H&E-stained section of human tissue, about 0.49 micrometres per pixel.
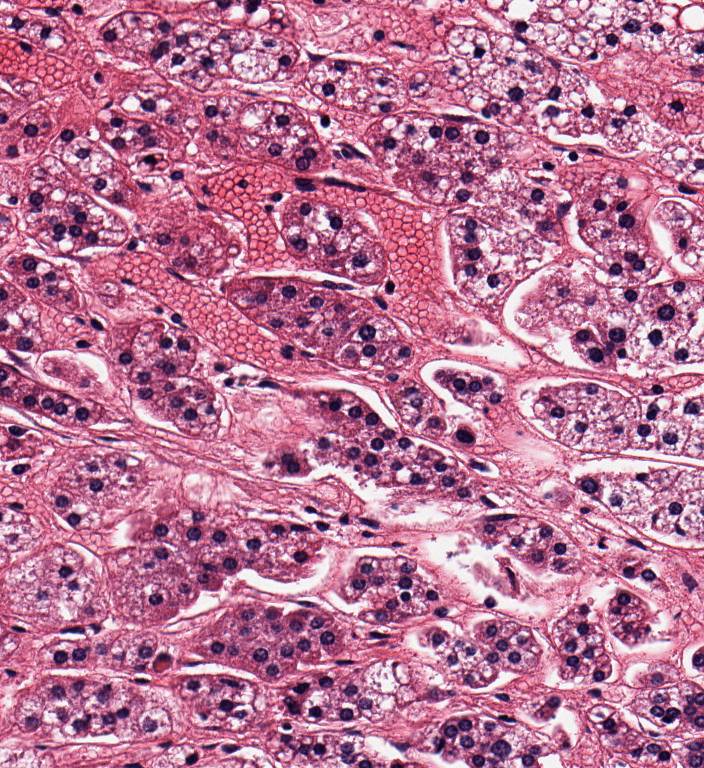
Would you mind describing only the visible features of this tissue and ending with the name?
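Those nest cells have pale, finely vacuolated, foamy cytoplasm and small, round, dark nuclei. The nests are solid, without glandular lumens. Between them run thin-walled vascular channels packed with red blood cells, most obvious upper left and upper centre. This is adrenal gland.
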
